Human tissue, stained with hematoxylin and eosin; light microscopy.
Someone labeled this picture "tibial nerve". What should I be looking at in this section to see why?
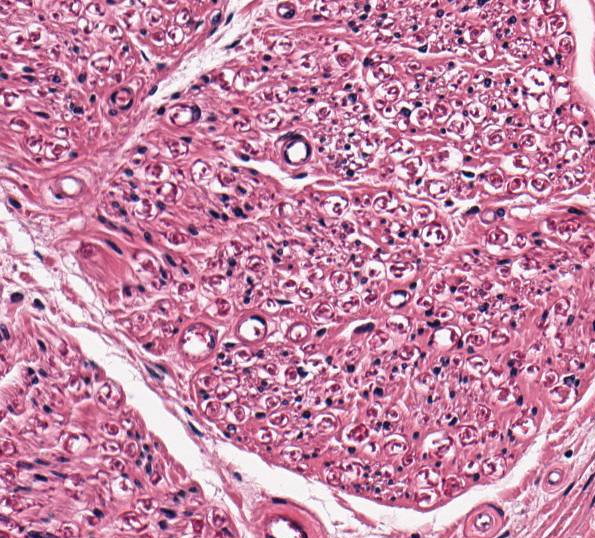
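Yes, this is the tibial nerve. Pink fibrous bands split the tissue into several rounded compartments; the largest fills the centre and right.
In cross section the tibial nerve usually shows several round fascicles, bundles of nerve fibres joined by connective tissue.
Each compartment is packed with small round profiles cut across, each a pale ring around a central pink dot.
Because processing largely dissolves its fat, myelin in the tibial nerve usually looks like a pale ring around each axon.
Small dark-blue oval and elongated nuclei lie scattered among those profiles.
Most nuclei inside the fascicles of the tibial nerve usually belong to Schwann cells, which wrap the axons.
The bands between compartments are wavy pink fibres with sparse elongated nuclei.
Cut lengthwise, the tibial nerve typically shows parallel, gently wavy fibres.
This section is cut across instead.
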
